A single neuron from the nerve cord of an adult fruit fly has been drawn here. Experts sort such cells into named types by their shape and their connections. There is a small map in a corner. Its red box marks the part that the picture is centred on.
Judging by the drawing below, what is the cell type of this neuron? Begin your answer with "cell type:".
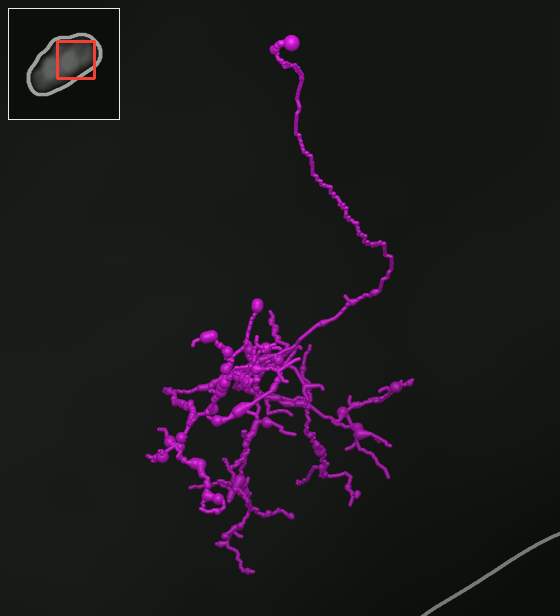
cell type: IN21A071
